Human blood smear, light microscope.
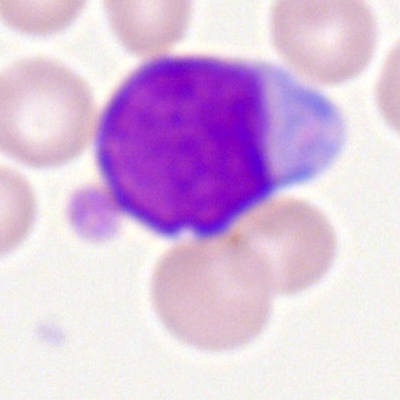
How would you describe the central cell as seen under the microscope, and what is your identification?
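See how the pale blue cytoplasm is gathered on the right side of the cell. There are no coarse granules in it, and no vacuoles either. The margin is smooth, without hair-like projections. That's a myeloblast.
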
